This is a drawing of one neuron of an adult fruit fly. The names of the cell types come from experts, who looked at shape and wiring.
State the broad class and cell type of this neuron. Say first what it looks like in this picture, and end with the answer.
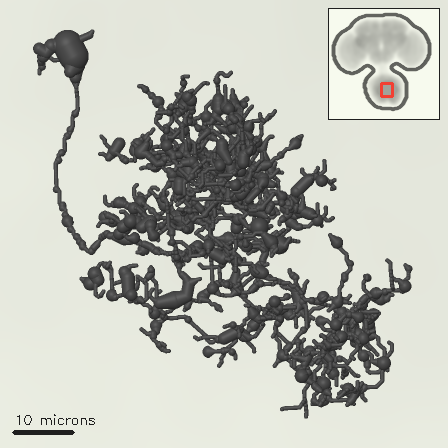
Its cell body lies at the upper left of the picture. By the scale bar it is about 65 microns tall in this view. Its broad class is nerve-cord intrinsic neuron. The cell type is INXXX316.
